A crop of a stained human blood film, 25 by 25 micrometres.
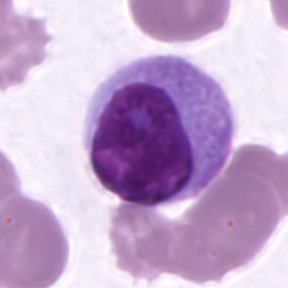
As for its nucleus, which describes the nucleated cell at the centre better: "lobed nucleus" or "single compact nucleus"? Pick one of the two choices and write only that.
Single compact nucleus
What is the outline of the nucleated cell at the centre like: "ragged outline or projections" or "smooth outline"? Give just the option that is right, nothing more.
Smooth outline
